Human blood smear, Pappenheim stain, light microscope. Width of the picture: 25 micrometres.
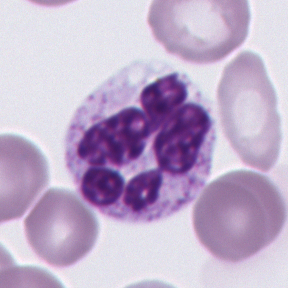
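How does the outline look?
Round and smooth.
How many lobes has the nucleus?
Five, linked only by thin strands or not visibly linked at all.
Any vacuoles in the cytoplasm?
None.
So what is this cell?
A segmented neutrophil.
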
